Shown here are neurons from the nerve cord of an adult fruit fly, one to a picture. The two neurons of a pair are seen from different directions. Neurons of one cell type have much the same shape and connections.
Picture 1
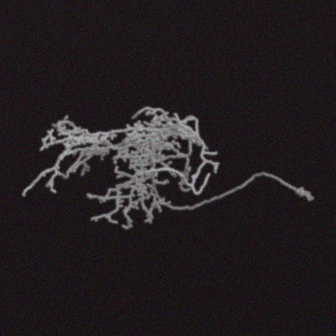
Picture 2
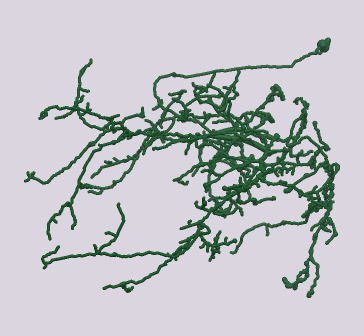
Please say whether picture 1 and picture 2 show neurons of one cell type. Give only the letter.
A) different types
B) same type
B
